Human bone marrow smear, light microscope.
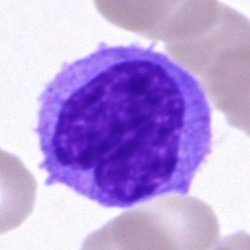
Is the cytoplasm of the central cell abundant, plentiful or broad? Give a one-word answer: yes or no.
No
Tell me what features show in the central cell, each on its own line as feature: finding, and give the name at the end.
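Surface: short fine projections.
Nucleus: cleft entering from lower edge.
Nuclear share: most of the cell.
Chromatin: dark purple, clumped, paler patches between clumps.
Cell: monocyte.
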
